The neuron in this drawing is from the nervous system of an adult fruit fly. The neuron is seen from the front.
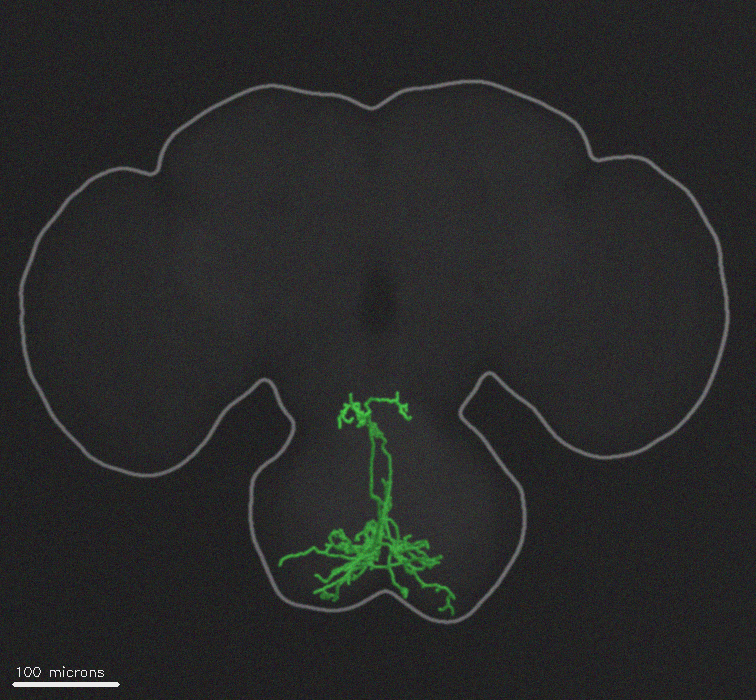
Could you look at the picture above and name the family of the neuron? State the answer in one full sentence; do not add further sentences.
When grouped by family, this neuron is hemilineage 05B.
